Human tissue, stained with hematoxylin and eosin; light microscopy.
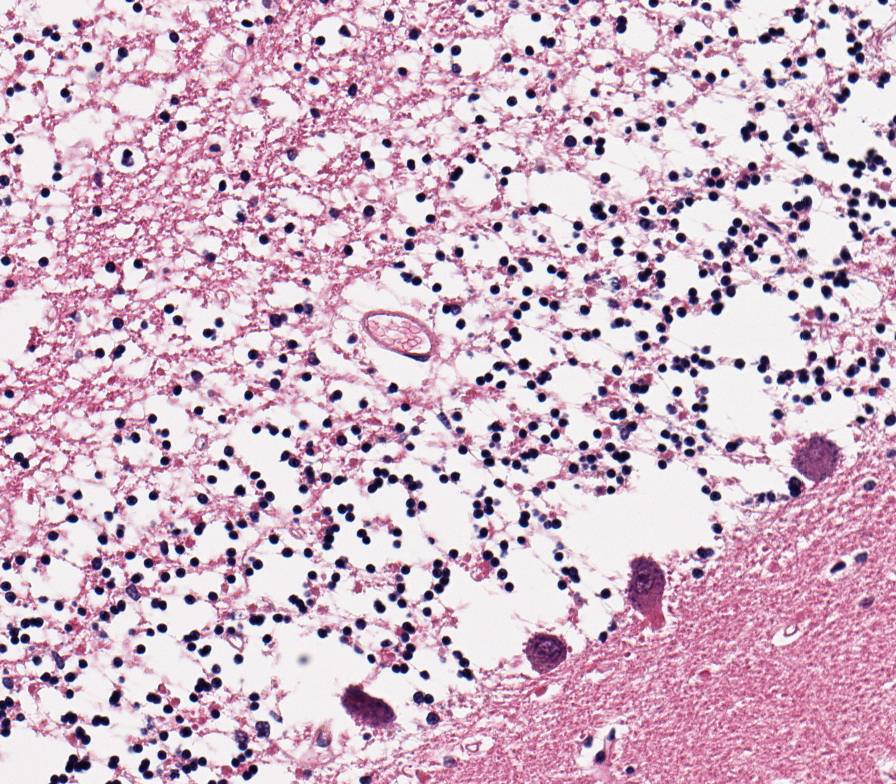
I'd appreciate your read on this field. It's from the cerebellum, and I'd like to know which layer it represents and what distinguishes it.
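That's granular layer, filling most of the field. It's crowded with granule cells, small round dark-blue nuclei with scant cytoplasm.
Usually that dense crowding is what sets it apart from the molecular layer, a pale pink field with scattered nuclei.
Across a diagonal boundary the lower right corner turns pink and fibrillar; four large Purkinje cells with dark purple cytoplasm line that boundary in one row. Nuclei are sparser at the upper left, where pink meshwork dominates.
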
